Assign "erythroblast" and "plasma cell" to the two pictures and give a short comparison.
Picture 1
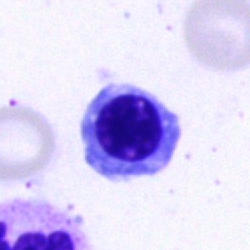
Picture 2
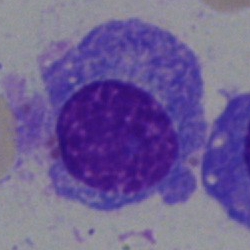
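Quick answer: the erythroblast is in picture 1, the plasma cell in picture 2. Chromatin is dark purple in both, but in the erythroblast it's densely packed, while the plasma cell's is coarsely clumped with small pale spaces in between.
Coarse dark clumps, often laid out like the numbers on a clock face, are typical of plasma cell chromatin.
Both have blue cytoplasm: a moderate rim all round the erythroblast's nucleus, which fills most of the cell, and a mottled, uneven texture in the plasma cell.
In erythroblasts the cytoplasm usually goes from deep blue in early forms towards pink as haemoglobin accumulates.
Outlines differ as well: the erythroblast is only slightly irregular, with small blunt bulges along its right edge, while the plasma cell is irregular and ragged. The erythroblast shows no granules, and the plasma cell no distinct nucleolus.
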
